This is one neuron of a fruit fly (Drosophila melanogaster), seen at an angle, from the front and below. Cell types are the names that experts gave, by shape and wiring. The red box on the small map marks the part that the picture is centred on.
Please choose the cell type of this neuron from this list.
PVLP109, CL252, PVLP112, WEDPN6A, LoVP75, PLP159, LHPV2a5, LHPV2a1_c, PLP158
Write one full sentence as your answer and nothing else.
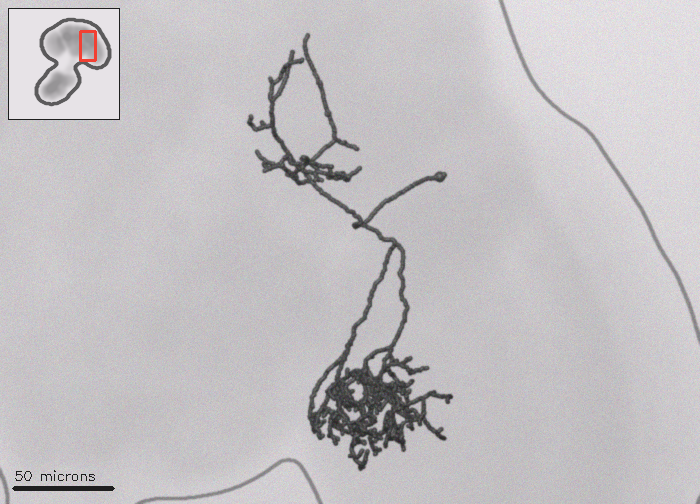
This neuron carries the cell type designation LoVP75.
